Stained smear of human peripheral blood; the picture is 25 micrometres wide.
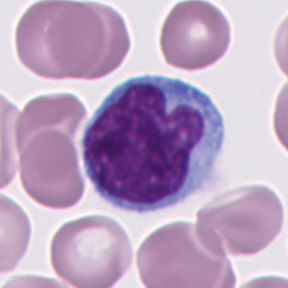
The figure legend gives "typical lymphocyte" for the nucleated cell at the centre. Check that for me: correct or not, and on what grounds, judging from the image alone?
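Yes, typical lymphocyte is the right name here, and hairy cell fits less well. Look first at how the nucleus takes up most of the roughly round cell.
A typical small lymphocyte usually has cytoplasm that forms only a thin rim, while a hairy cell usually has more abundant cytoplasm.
Now look inside the nucleus: no nucleoli are visible.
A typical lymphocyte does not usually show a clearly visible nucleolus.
The nucleus is about 10 micrometres across and has a deep notch on its upper right side. The cytoplasm is pale blue and shows no coarse granules.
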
